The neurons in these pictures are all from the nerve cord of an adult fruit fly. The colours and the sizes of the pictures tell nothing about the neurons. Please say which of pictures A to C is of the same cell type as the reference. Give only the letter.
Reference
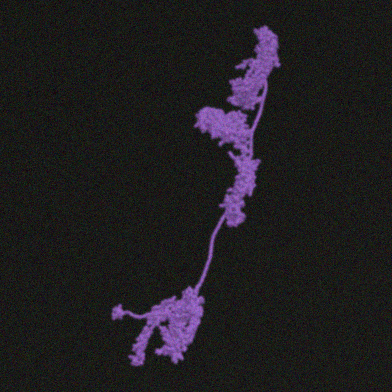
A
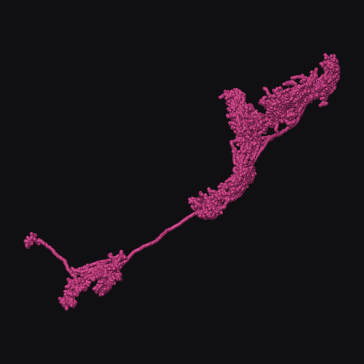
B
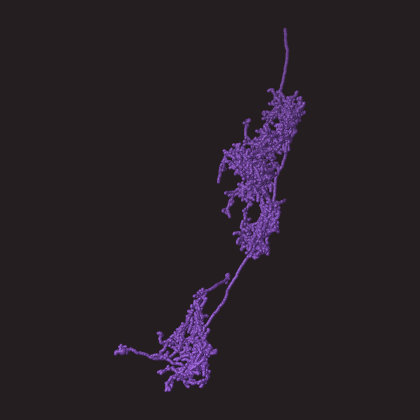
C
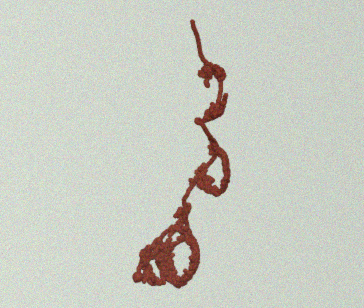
A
